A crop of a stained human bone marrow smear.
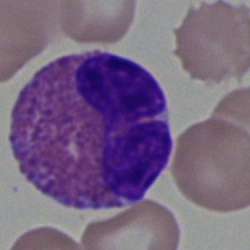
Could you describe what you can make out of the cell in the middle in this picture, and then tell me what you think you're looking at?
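Look first at the outline: it is round. The nucleus lies against the right side of the cell, and its chromatin is dense and stains dark purple. The granules in the cytoplasm are purple-violet. So what you are looking at is an eosinophil.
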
